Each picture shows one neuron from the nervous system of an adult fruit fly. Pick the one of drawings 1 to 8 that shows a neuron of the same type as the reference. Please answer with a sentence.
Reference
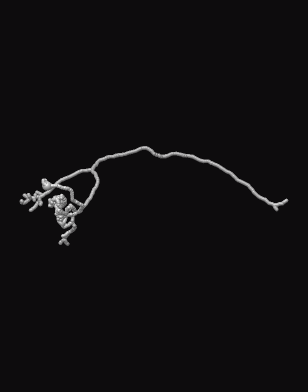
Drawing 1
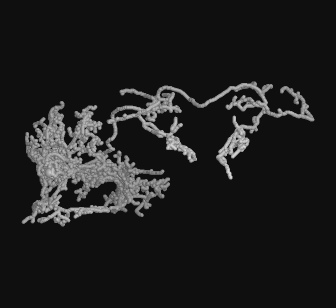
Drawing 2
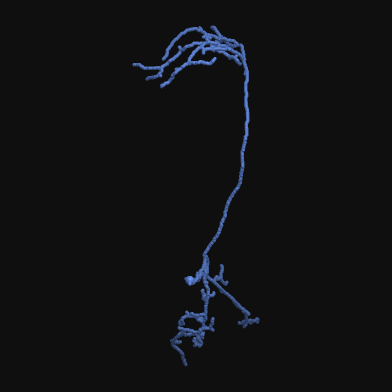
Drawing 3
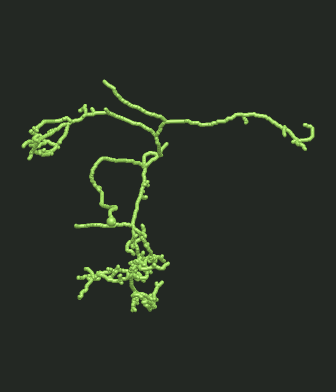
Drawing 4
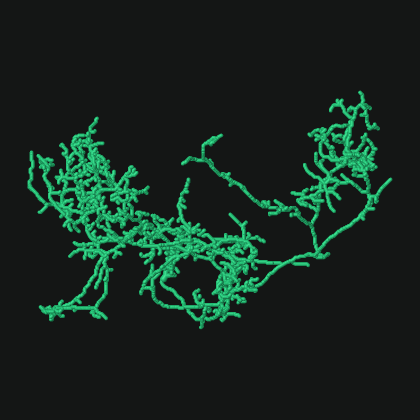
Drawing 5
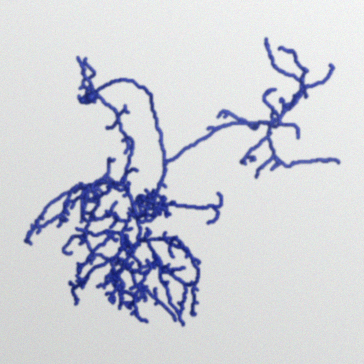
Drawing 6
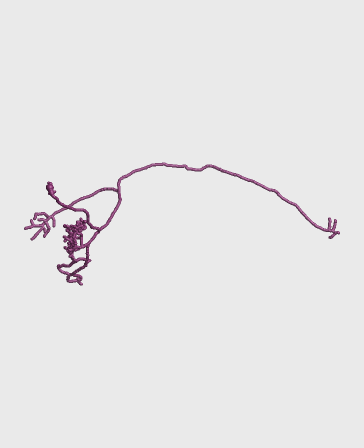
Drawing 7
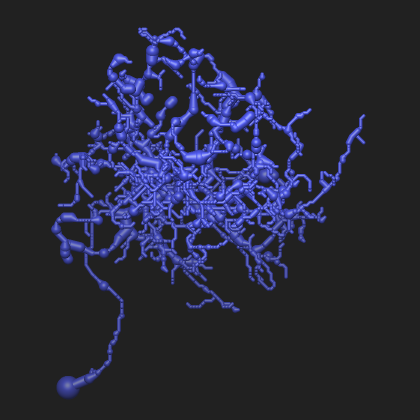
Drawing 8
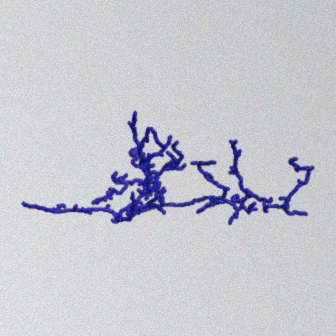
Drawing 6 is of the same cell type.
